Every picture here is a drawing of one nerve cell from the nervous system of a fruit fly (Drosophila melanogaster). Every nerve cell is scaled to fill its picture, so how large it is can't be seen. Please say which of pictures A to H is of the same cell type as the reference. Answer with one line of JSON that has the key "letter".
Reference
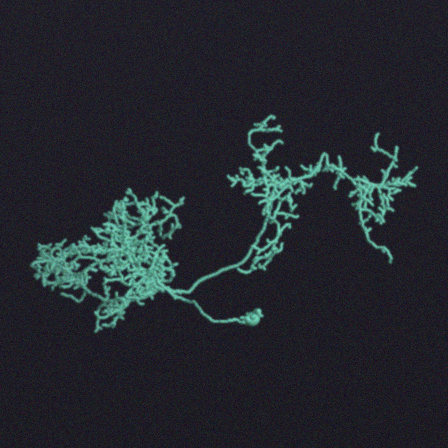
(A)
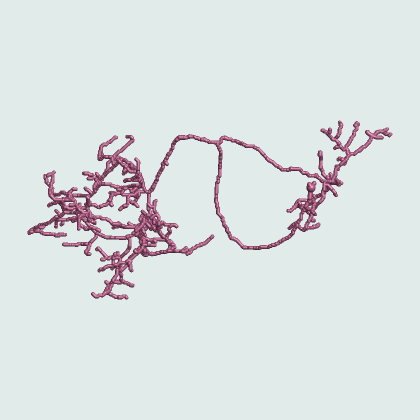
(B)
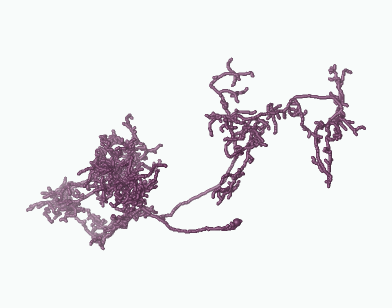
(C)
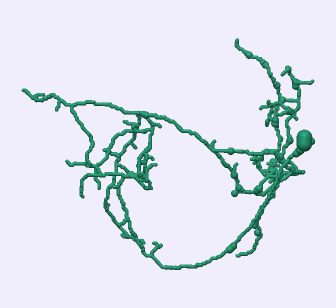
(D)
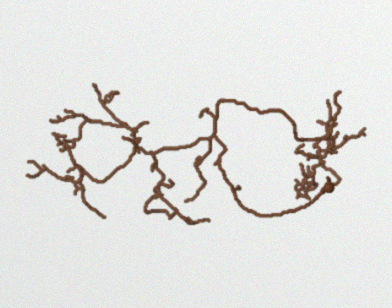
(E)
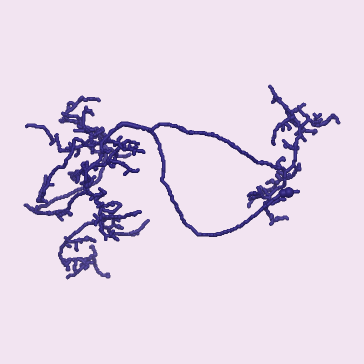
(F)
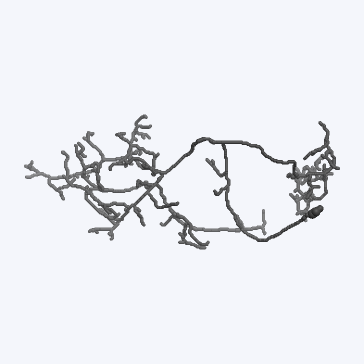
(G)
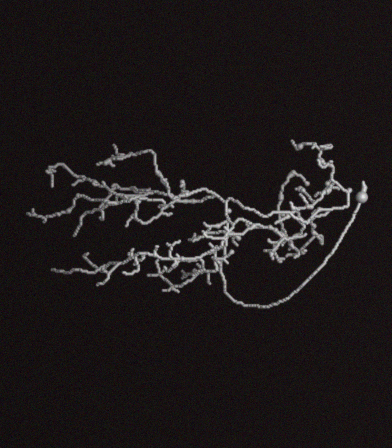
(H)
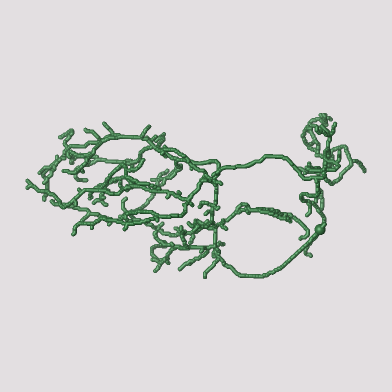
{"letter": "B"}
